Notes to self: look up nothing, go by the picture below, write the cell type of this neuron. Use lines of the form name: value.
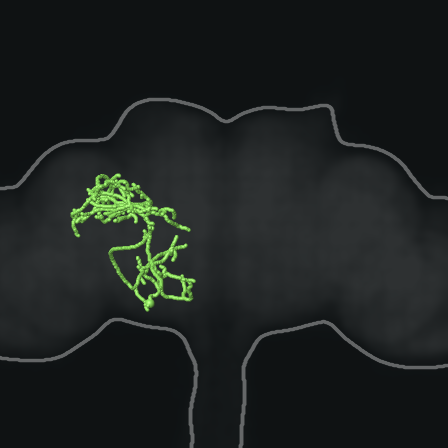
cell type: AVLP709m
